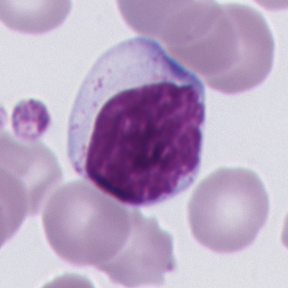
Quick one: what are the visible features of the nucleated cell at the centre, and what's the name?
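Smooth and rounded, the cell outline shows no surface projections. The nucleus is oval in outline, with dark purple, coarsely clumped chromatin. Pale greyish blue cytoplasm contains a few fine reddish-purple granules scattered through it. It is a large granular lymphocyte.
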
